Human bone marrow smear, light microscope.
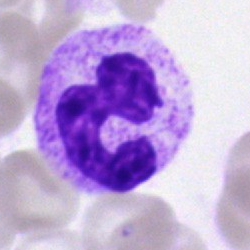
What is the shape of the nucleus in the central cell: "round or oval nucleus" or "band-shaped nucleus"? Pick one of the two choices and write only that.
Band-shaped nucleus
